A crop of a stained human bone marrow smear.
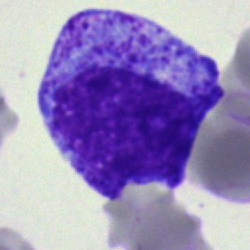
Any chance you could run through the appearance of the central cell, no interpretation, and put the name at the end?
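The outline is irregular, with angular corners instead of a smooth round contour. The nucleus occupies the lower part of the cell, and most of the cytoplasm lies above it. That cytoplasm has a pale bluish-lilac background. Numerous dark purple granules are scattered through it. The cell is a promyelocyte.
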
